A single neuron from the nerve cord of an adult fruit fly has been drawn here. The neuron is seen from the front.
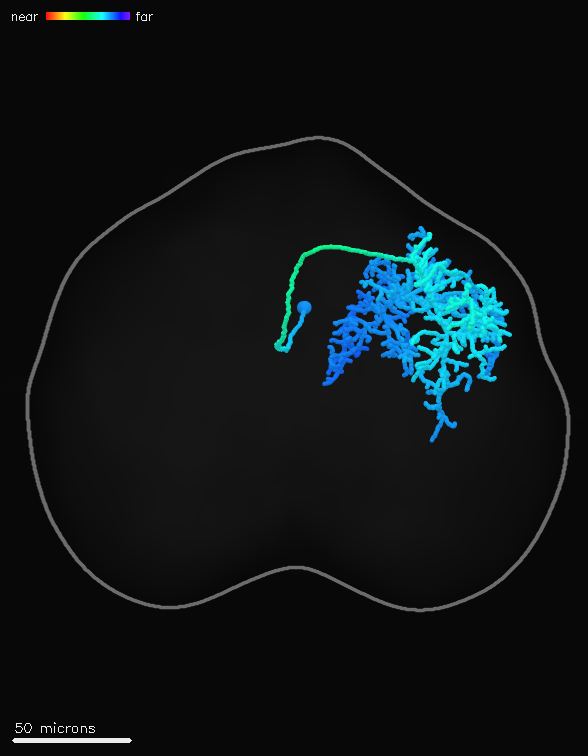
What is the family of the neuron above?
hemilineage 06B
